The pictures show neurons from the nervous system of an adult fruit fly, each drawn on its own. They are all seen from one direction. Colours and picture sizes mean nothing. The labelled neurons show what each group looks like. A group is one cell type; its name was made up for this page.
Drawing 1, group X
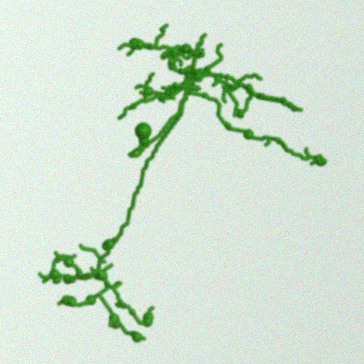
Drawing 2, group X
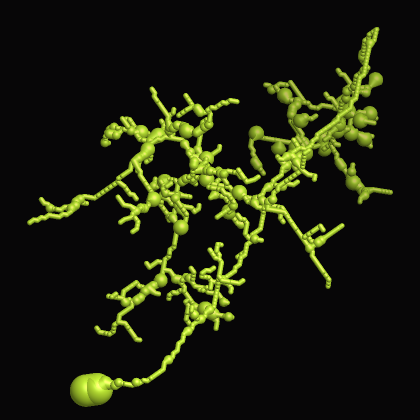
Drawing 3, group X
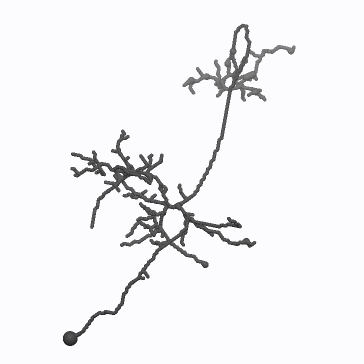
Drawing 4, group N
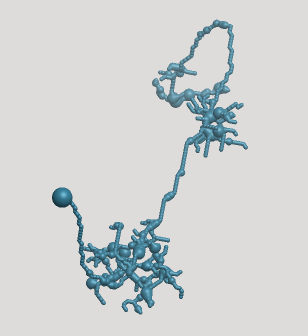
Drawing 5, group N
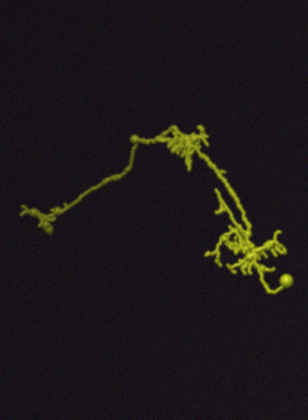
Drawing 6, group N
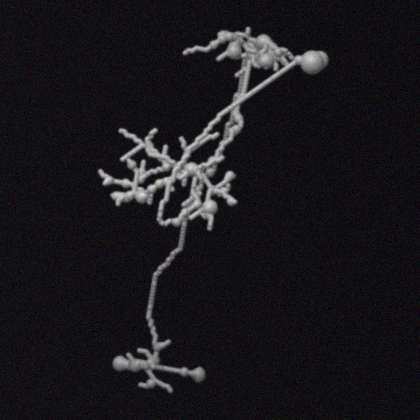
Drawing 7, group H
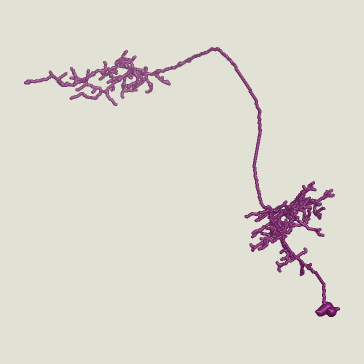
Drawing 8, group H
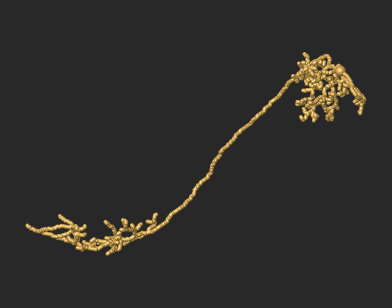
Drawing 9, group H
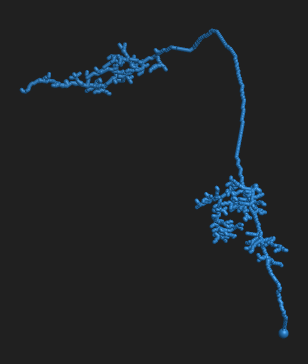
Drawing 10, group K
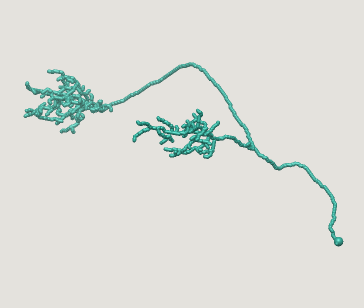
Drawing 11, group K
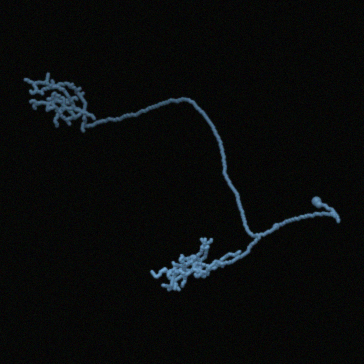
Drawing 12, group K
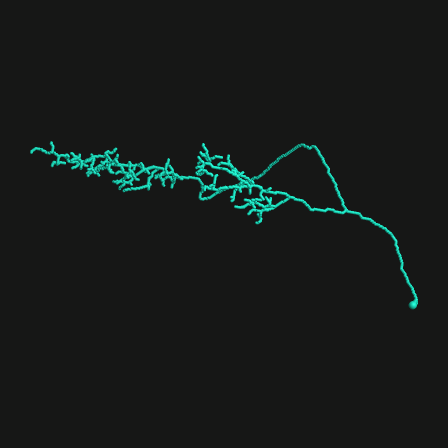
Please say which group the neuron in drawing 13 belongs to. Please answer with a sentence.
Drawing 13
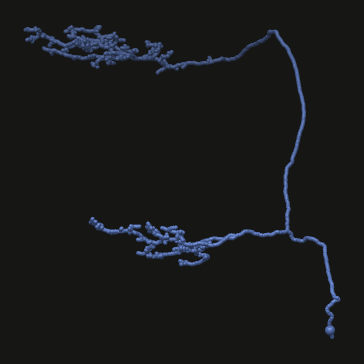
It belongs to group K.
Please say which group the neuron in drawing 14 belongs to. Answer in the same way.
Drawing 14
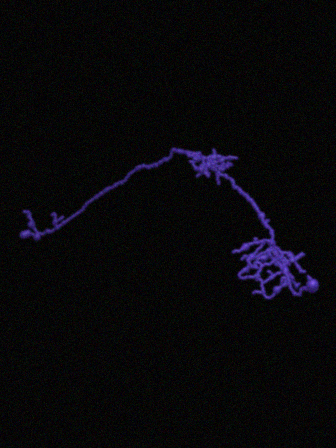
It belongs to group N.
